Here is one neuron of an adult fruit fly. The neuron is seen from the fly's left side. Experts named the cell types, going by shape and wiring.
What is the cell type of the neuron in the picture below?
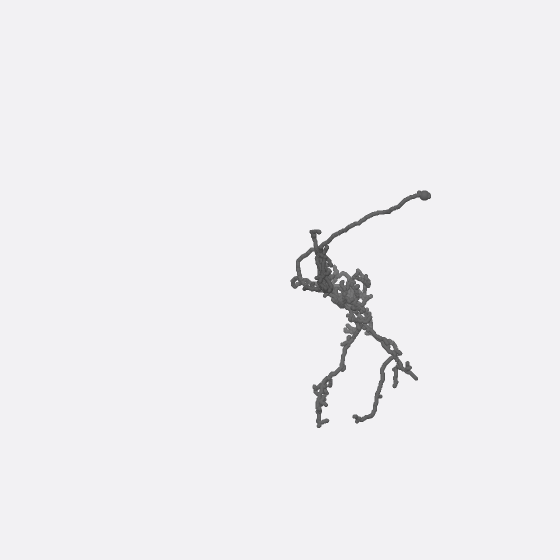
PS208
